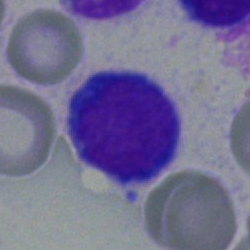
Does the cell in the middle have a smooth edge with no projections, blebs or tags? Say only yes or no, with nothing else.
No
